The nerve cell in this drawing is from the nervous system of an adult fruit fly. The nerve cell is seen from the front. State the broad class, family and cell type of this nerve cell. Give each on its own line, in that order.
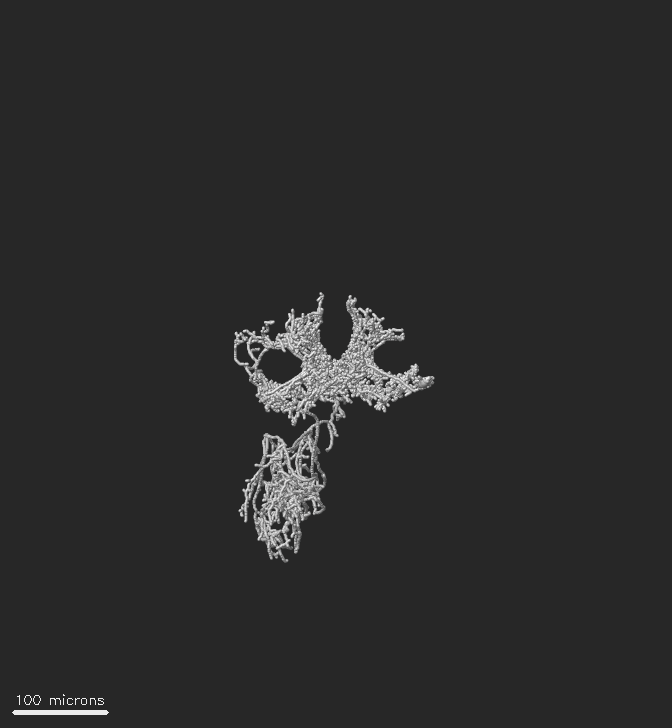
descending neuron
DNg
DNg100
